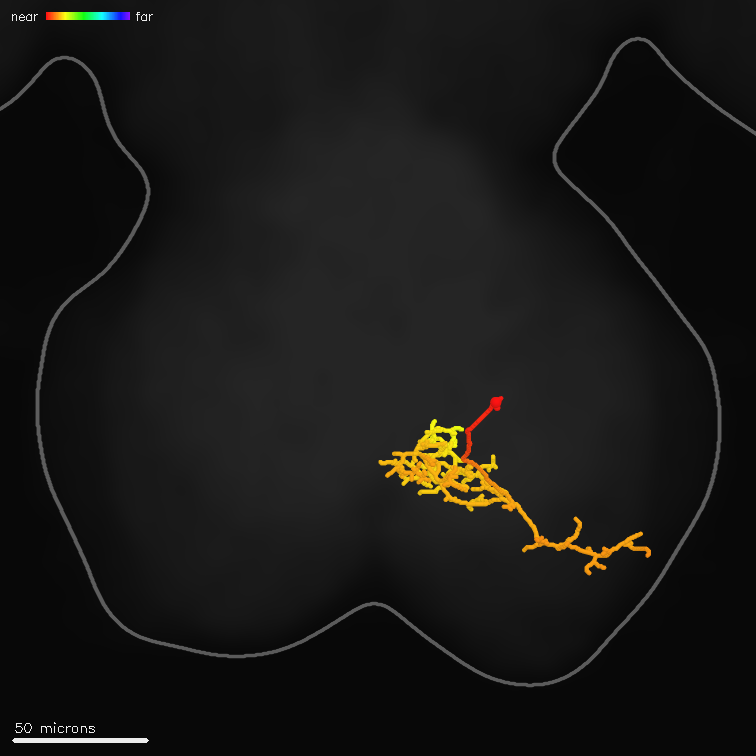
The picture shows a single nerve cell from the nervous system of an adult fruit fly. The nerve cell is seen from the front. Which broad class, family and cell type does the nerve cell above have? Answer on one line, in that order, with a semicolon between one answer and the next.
nerve-cord intrinsic neuron; hemilineage 09A; IN09A038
